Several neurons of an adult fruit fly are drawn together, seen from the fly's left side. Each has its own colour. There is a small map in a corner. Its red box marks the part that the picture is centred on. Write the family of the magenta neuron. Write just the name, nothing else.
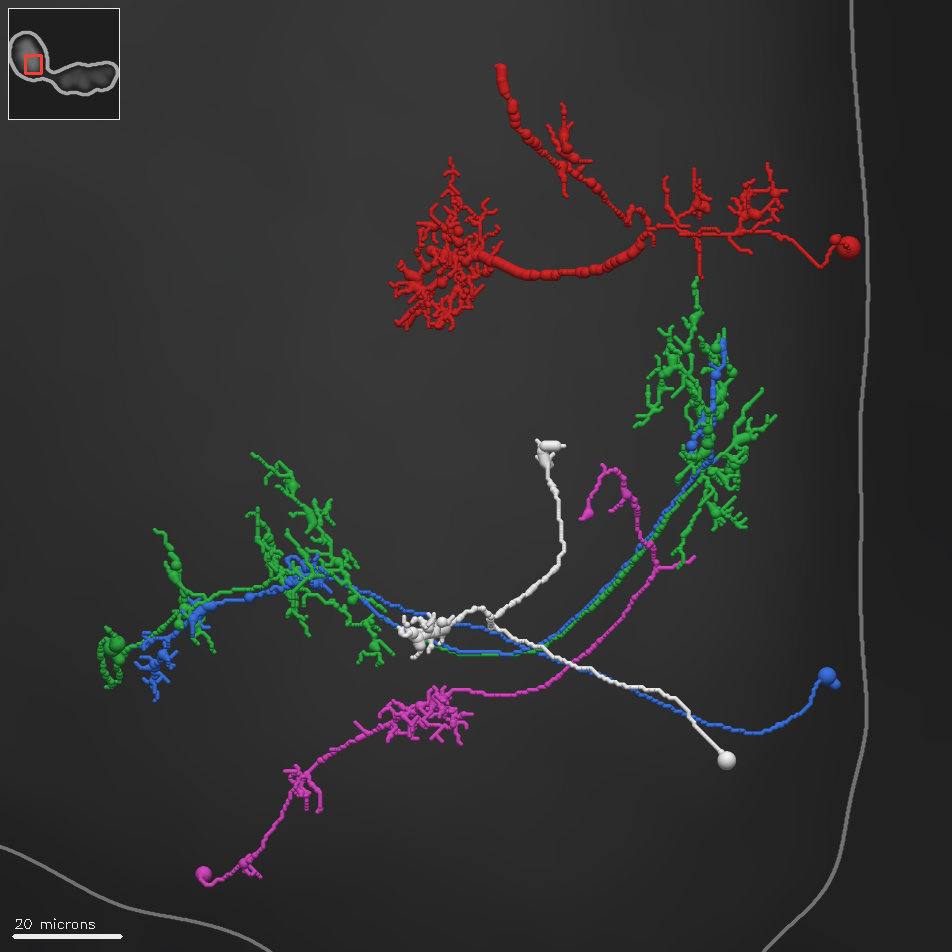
TmY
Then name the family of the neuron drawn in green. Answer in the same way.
TmY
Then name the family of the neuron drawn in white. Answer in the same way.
T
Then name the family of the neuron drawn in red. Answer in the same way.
Y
